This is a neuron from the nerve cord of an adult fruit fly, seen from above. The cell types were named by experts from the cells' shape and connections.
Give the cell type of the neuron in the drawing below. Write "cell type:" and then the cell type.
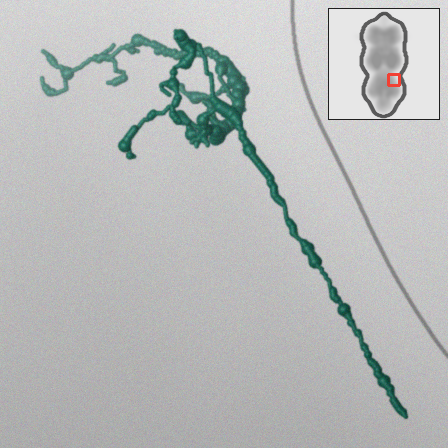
cell type: SNta03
